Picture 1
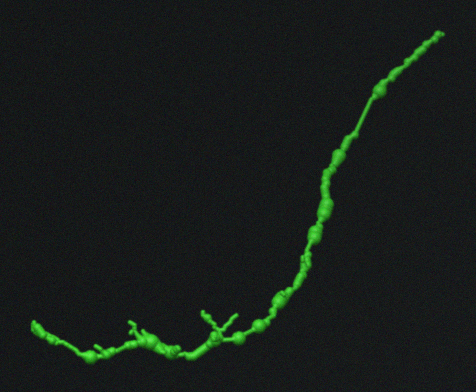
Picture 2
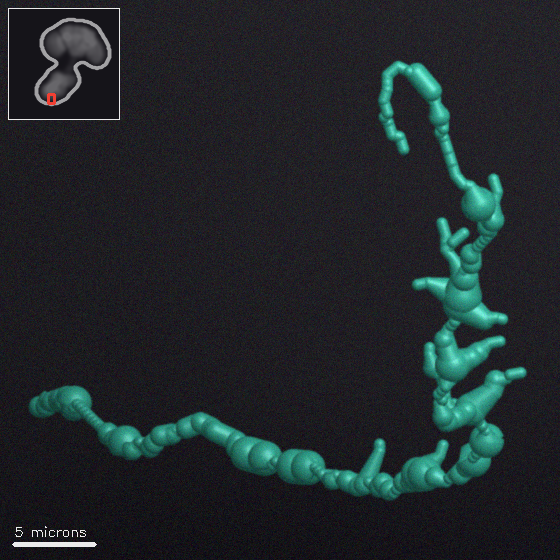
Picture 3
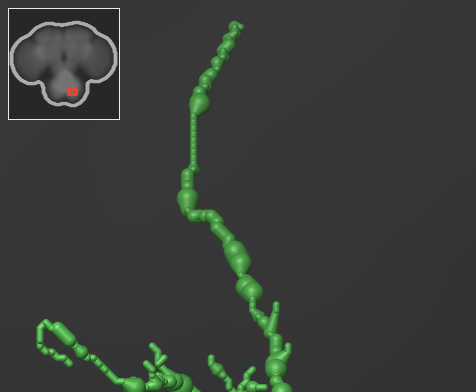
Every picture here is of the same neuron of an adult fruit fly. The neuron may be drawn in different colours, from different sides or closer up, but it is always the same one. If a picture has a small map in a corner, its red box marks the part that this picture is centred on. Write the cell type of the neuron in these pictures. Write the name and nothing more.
SNta28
